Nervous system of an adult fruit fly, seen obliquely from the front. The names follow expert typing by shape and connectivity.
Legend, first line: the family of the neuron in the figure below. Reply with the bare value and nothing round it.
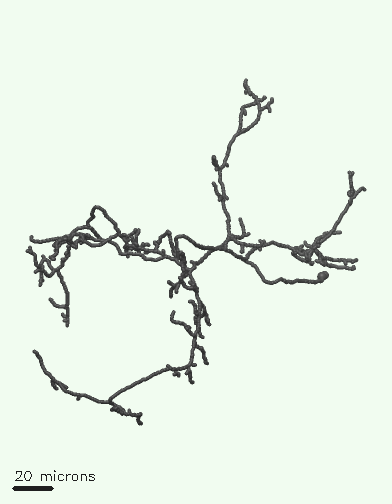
hemilineage 03A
